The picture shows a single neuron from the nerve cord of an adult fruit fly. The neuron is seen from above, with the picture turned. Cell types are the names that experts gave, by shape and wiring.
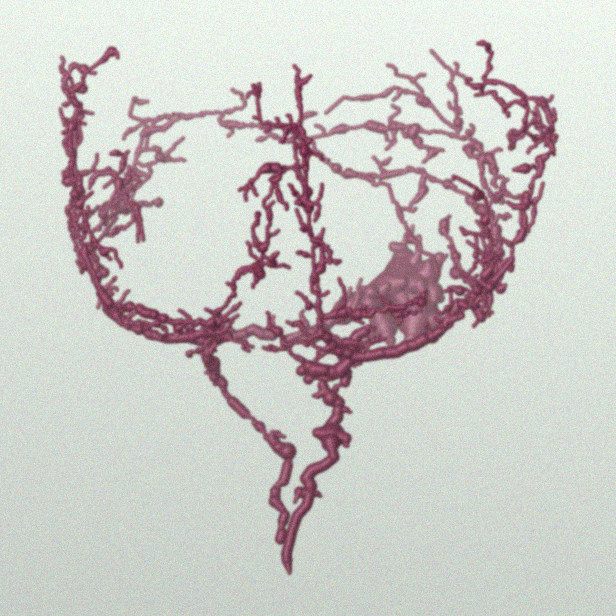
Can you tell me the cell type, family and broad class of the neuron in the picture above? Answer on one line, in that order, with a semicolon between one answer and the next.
EN00B020; hemilineage 00B; efferent neuron of the nerve cord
